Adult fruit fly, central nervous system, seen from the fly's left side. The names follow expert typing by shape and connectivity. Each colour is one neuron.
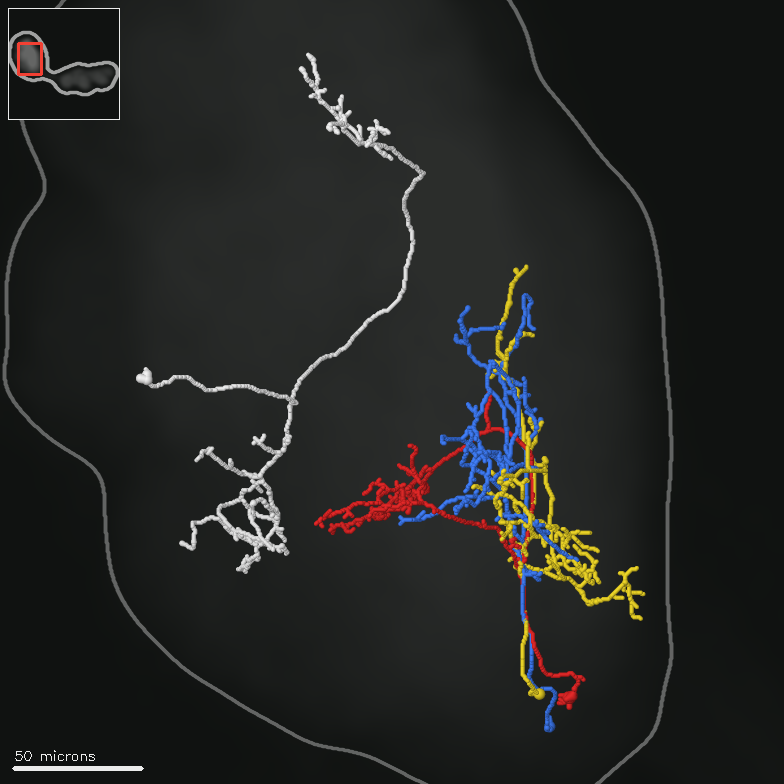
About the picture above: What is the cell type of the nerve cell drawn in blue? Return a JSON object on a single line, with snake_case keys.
{"cell_type": "GNG413"}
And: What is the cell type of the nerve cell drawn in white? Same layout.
{"cell_type": "AVLP463"}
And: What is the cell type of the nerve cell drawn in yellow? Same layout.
{"cell_type": "GNG428"}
